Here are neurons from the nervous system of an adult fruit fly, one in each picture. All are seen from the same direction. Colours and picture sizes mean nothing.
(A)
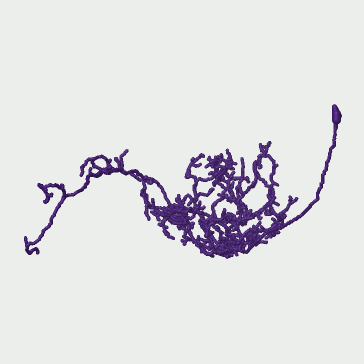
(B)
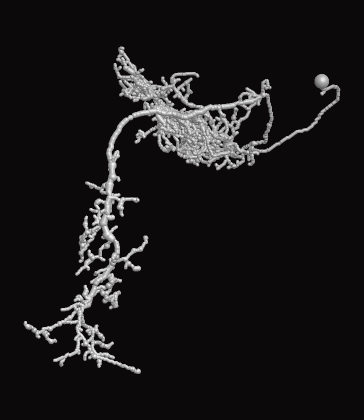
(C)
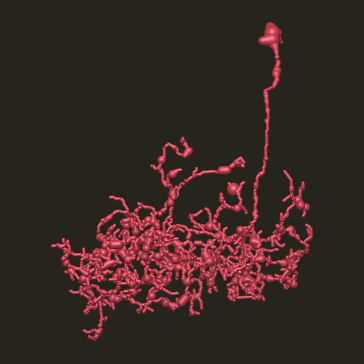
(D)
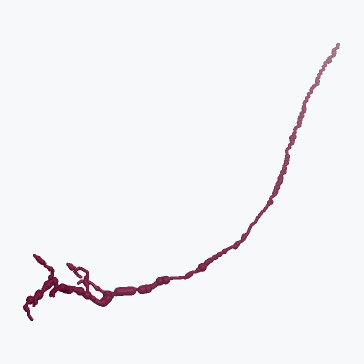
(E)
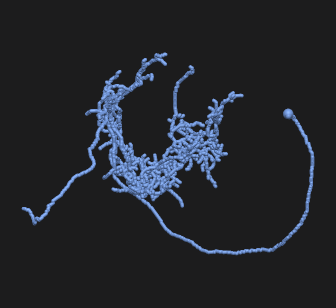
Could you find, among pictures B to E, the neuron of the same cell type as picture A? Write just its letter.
E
